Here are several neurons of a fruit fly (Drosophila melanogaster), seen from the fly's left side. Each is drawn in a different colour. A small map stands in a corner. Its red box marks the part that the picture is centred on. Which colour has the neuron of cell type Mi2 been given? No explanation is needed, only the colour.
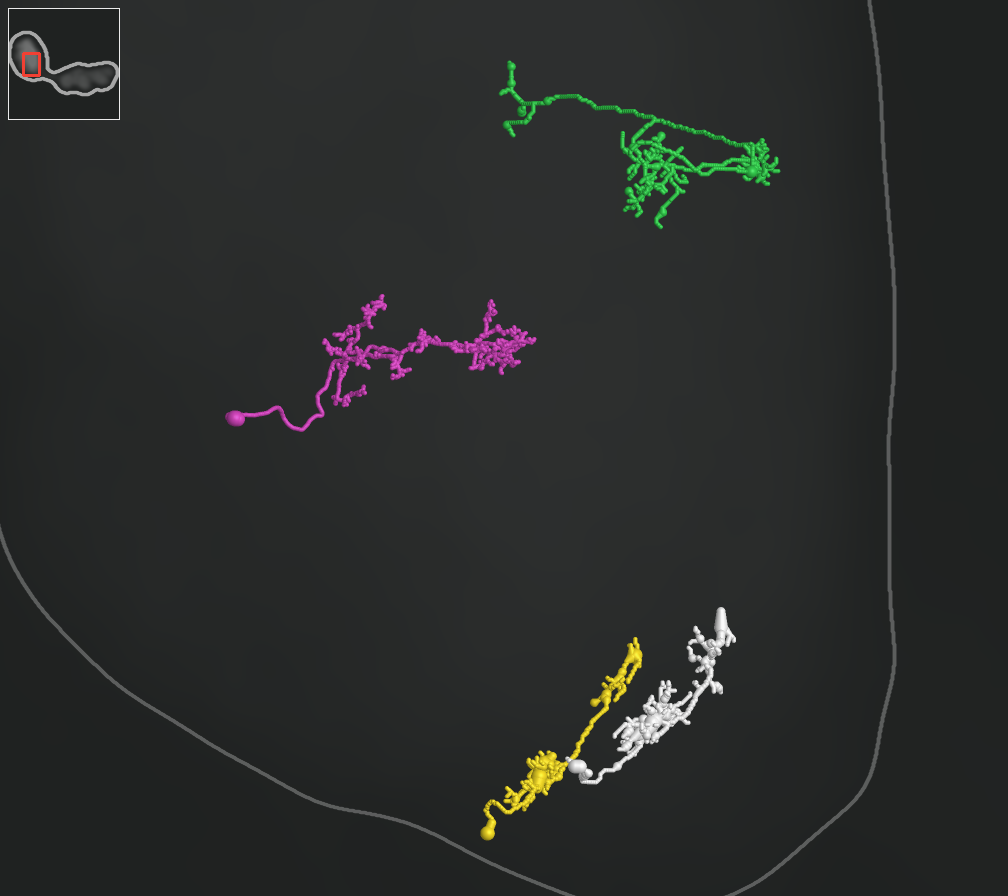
magenta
